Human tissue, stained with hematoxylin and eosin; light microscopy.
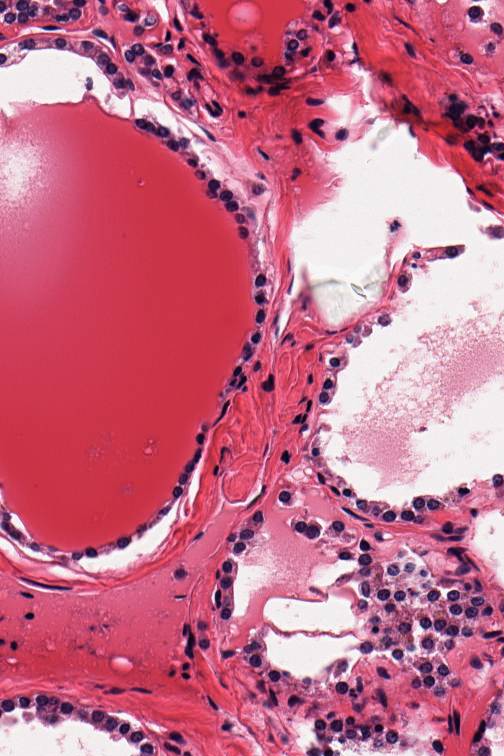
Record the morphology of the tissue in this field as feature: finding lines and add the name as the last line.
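Arrangement: rounded follicle-like spaces with thin fibrous septa between them
Largest follicle: most of the left half, filled with homogeneous deep pink material
Lining: single layer of flattened to low cuboidal epithelial cells
Nuclei of lining cells: small, round, dark-staining
Name: thyroid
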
